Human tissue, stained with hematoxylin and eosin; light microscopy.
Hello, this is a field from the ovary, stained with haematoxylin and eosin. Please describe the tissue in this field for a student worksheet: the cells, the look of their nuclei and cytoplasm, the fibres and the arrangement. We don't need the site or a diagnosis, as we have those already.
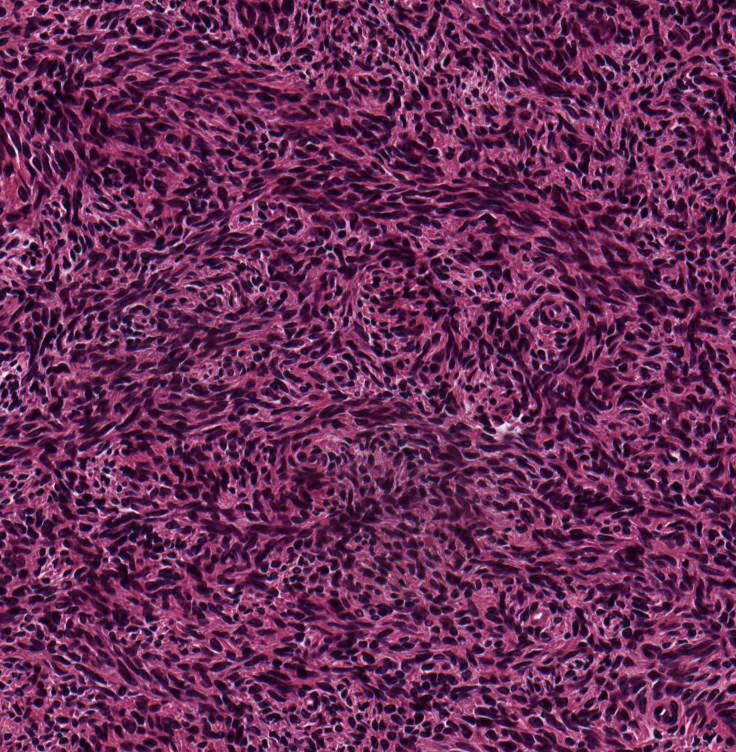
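Notice that densely packed cells fill the field edge to edge, with no epithelium or glands. They run in short fascicles that sweep and swirl, changing direction. Nuclei are dark, oval to elongated and closely crowded; cytoplasm is scant and pink, with indistinct cell borders.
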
